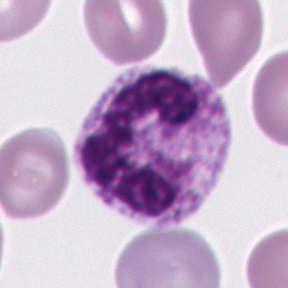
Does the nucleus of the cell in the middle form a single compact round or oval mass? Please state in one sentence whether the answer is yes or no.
No, it is a curved band without separate lobes that the nucleus forms.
